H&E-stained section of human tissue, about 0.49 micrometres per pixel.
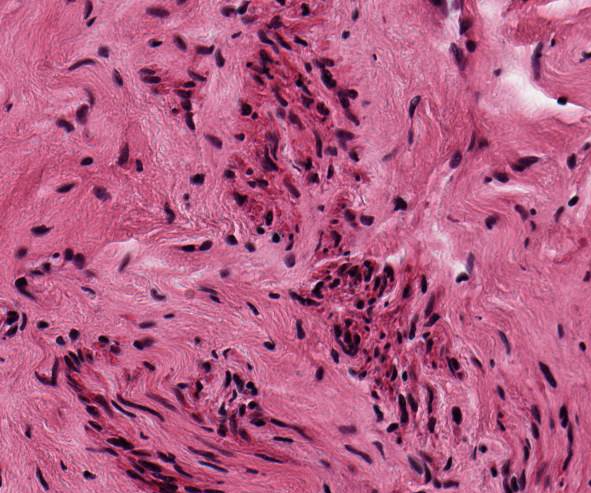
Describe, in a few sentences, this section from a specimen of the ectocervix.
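Dense, deeply eosinophilic collagenous stroma fills the whole field, its fibres in wavy, swirling bundles that change direction. Now trace clusters of crowded spindle nuclei forming a band from upper centre to lower centre; their nuclei are darker and more closely packed than in the surrounding stroma.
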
